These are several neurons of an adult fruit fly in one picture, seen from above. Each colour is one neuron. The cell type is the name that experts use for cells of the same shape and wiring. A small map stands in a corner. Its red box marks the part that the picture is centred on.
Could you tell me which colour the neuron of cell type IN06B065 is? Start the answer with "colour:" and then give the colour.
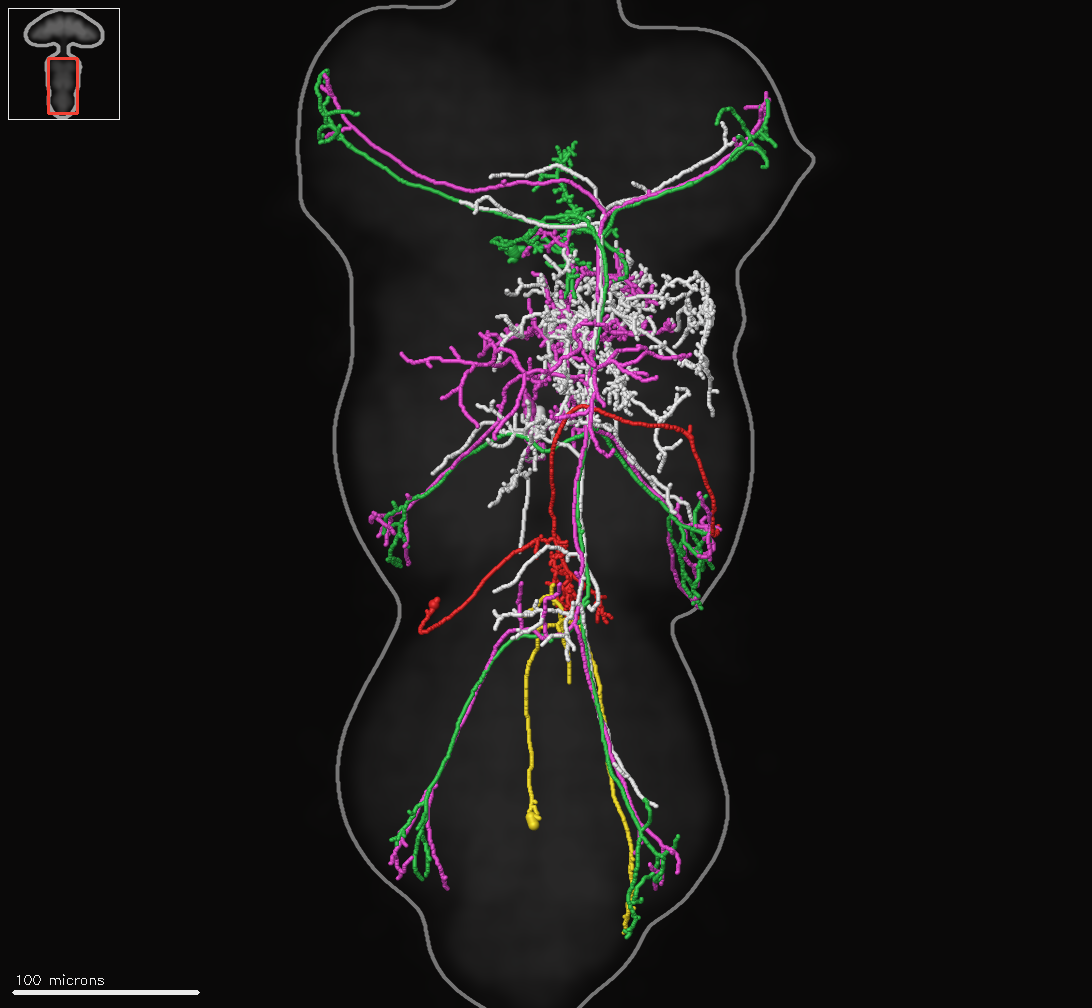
colour: yellow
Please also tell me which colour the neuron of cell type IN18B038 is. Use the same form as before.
colour: red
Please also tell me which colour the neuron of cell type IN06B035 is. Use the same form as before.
colour: magenta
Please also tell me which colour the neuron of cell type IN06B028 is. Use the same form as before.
colour: green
